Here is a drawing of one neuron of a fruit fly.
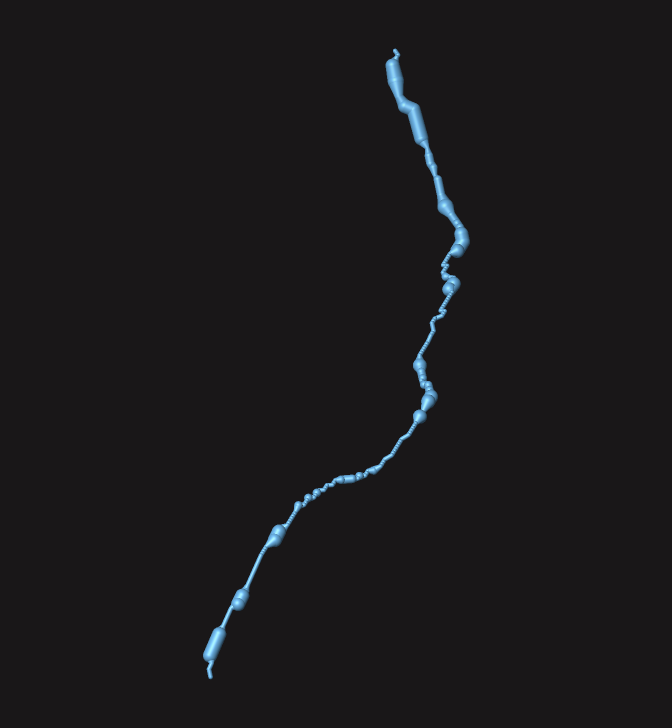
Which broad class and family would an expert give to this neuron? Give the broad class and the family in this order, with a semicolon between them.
photoreceptor or other optic-lobe sensory neuron; class visual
